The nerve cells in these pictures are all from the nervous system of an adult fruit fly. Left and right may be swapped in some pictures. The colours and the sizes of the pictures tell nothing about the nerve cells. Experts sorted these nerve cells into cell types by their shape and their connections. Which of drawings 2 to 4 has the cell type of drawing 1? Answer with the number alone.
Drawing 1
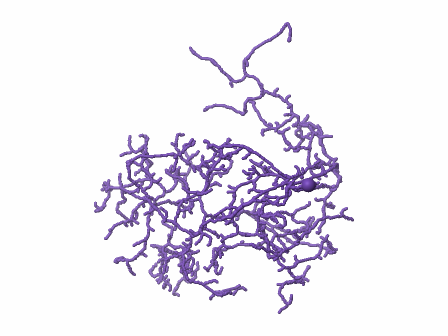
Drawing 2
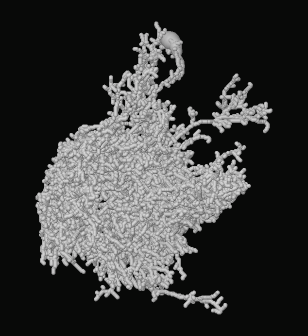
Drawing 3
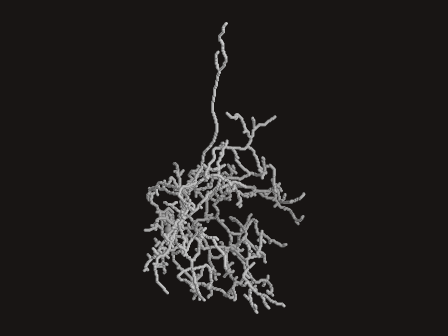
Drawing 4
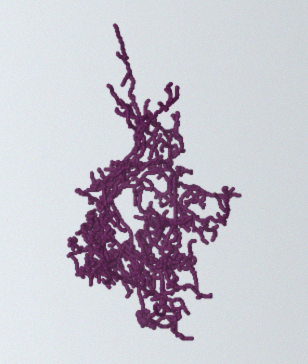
3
